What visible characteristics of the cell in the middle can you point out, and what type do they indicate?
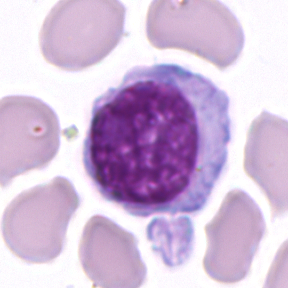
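Set off-centre toward the left side of the cell, the nucleus is round in outline. Its chromatin is coarse and clumped, dark purple, with paler gaps between the clumps. The cytoplasm is pale greyish blue, and its rim is wider on the right side than on the left. This is a plasma cell.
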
